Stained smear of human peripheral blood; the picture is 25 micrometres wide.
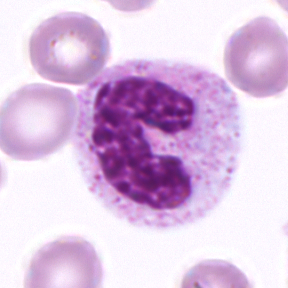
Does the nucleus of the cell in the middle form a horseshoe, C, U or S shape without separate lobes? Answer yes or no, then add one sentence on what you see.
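Yes. The nucleus is a curved band whose hollow side opens toward the right.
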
